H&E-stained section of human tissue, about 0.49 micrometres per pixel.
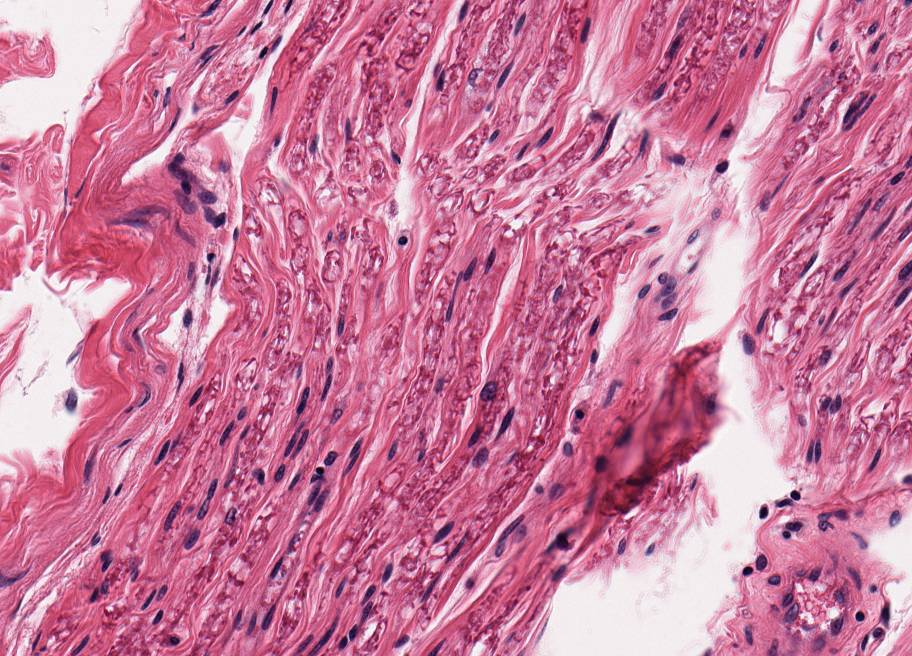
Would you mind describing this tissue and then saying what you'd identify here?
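So, long fibres cross most of the field on a slant, from lower left up to upper right. Their nuclei are elongated and dark-staining, lying along the fibres' long axis. The fibres' pink cytoplasm is packed with many small clear vacuoles, which gives it a bubbly look. Down the left edge there's a band of wavy, deeper pink fibres with few nuclei. This one's tibial nerve.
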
